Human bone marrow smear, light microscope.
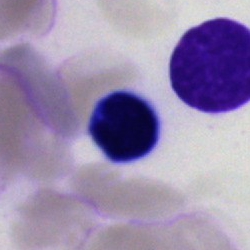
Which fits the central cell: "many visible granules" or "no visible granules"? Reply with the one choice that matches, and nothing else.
No visible granules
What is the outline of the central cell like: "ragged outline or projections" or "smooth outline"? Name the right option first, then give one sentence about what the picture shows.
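Smooth outline. The cell surface shows no projections.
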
